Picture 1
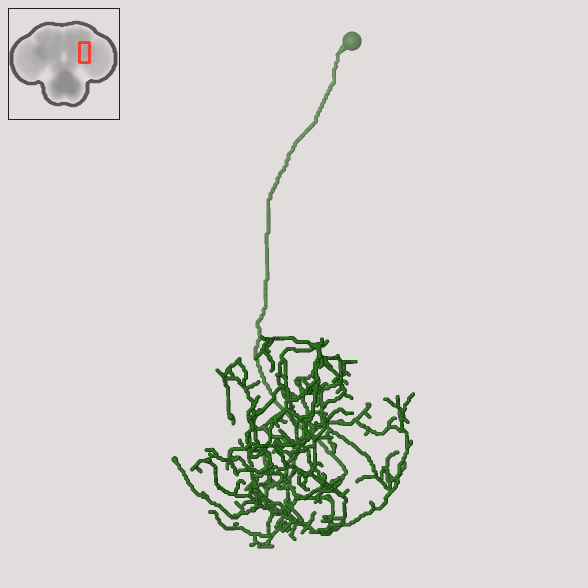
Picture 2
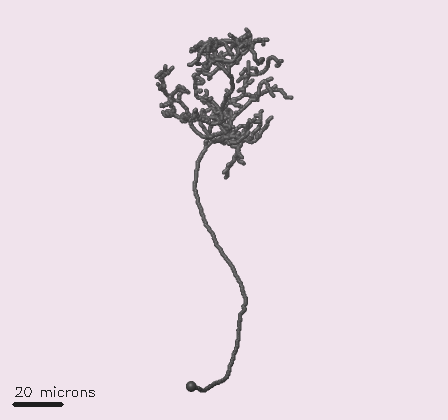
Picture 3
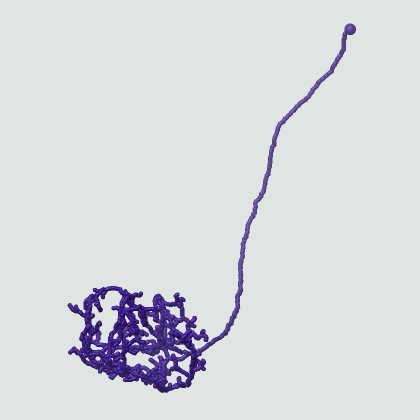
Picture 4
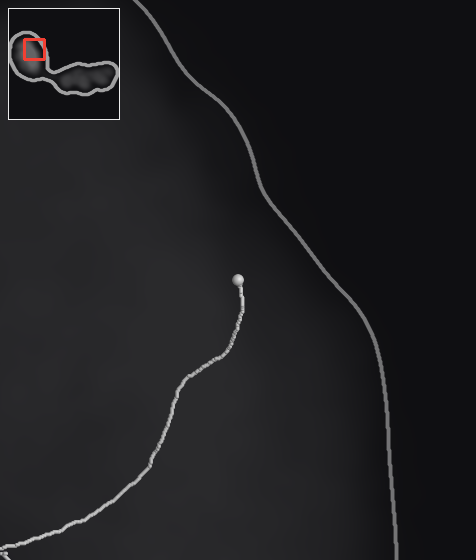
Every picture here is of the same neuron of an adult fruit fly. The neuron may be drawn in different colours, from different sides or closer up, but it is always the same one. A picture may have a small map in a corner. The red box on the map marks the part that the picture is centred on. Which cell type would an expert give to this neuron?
AVLP549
